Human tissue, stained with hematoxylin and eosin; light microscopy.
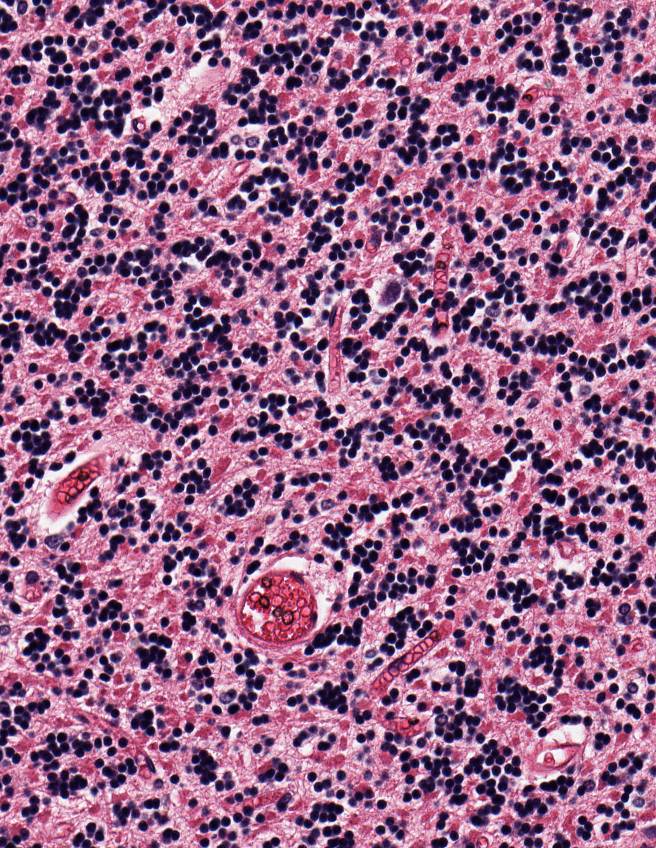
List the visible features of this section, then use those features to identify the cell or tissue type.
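Densely packed across the whole field: small round, darkly stained nuclei, mostly dark blue-black with very little visible cytoplasm. One larger cell with a paler nucleus stands out just above centre. A round vessel, lower centre, is filled with red blood cells. This is cerebellum.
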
